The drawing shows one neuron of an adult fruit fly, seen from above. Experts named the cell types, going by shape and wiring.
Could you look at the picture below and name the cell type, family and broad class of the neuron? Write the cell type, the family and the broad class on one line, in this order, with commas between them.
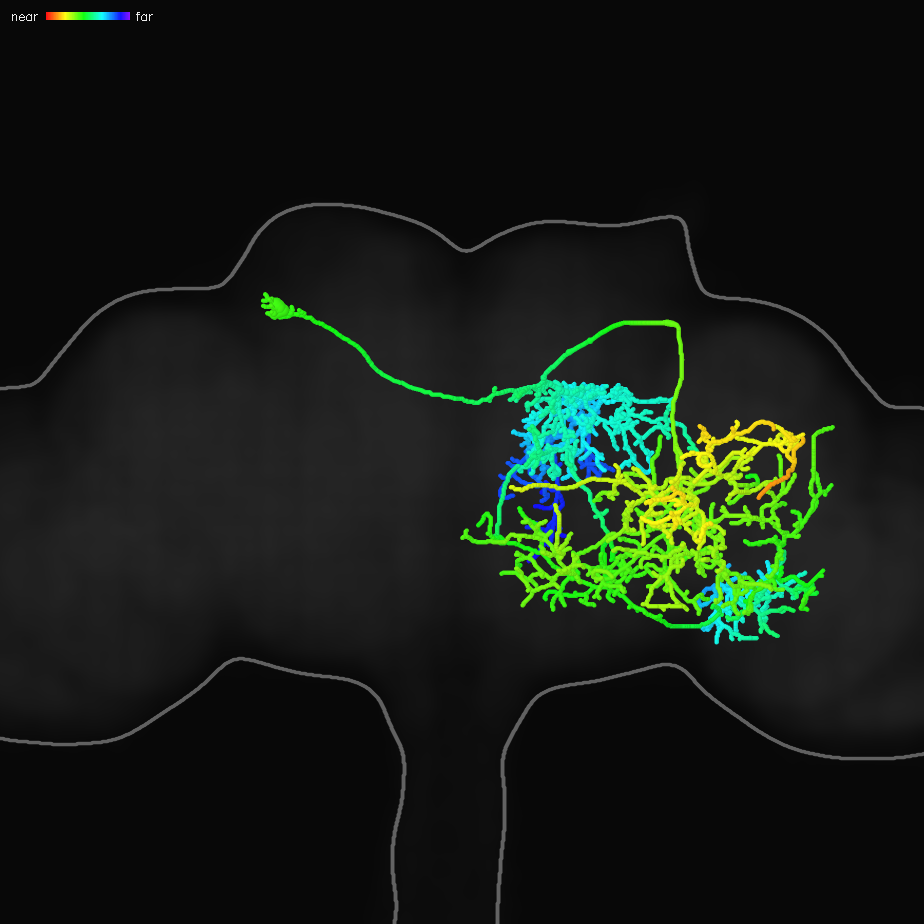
LoVC20, hemilineage CREa1_ventral, central-brain intrinsic neuron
